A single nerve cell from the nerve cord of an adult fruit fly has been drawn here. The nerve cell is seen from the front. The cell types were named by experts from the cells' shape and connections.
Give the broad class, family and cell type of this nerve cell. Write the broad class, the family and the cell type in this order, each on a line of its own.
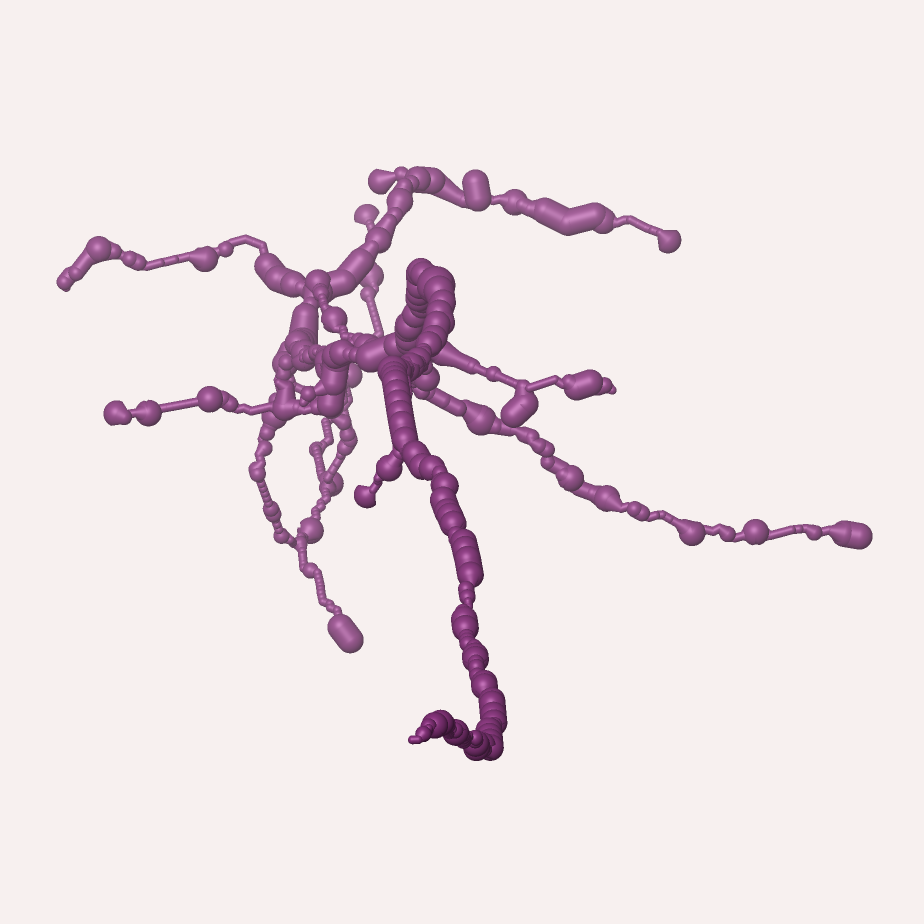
descending neuron
hemilineage LB12
DNg82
